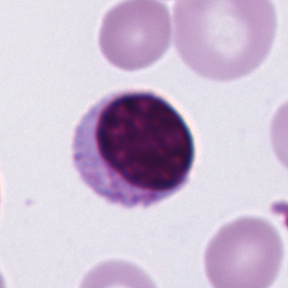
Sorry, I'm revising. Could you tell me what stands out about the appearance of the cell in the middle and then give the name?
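See how the cell's outline is round and smooth? The nucleus is oval, with no notch or indentation anywhere. Its cytoplasm sits as a crescent along the lower left side of the nucleus, and there are no vacuoles in it. That's a typical lymphocyte.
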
